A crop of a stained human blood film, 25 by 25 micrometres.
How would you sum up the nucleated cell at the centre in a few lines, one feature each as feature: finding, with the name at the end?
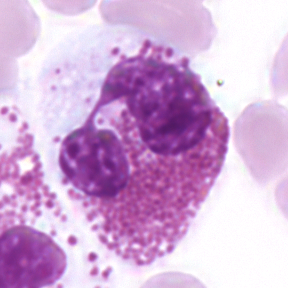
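Nucleus: two lobes, I count.
Link: a thin strand of nuclear material joins them.
Lobe sizes: the upper right one is larger than the lower left.
Granules: fairly even in size, as I look across them.
Name: eosinophil.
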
